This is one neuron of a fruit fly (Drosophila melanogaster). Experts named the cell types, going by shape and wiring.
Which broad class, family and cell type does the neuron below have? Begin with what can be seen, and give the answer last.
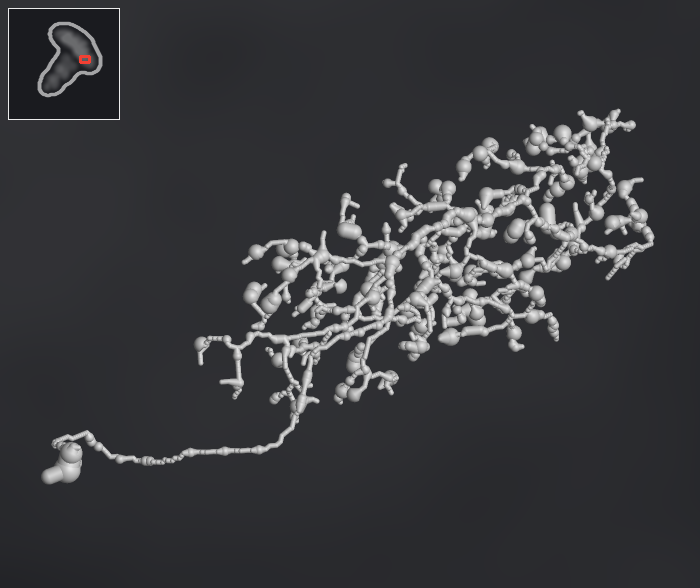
Its cell body lies at the lower left of the picture. Dozens of branch ends can be seen. It is an optic-lobe intrinsic neuron. The family is Pm. It is of cell type Pm2a.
